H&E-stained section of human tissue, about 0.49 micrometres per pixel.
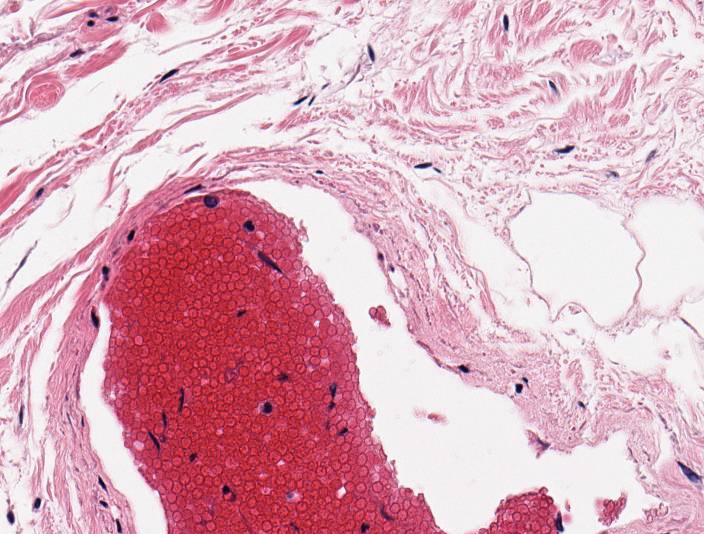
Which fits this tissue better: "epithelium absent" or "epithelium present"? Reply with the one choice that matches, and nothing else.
Epithelium absent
